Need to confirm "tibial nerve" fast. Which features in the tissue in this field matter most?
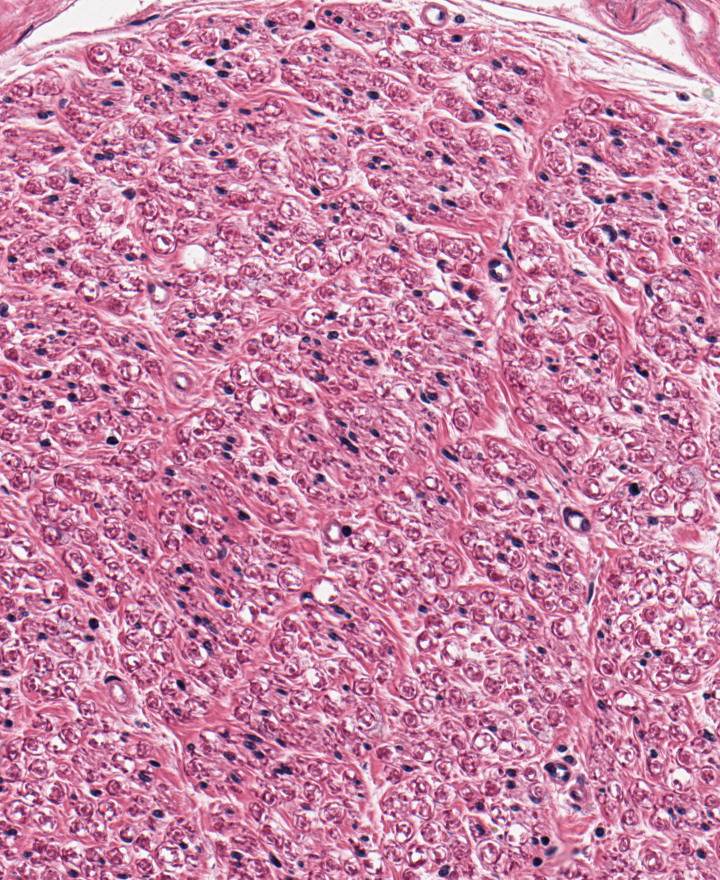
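Tibial nerve, profiles cut in cross section. Fits: closely packed round profiles fill almost the whole field, most with a small pink central core inside a pale ring, the look of myelinated axons cut across.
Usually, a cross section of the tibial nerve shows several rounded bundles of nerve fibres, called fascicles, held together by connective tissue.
Here, thin strands of pink fibrous tissue divide the packed profiles into compartments. Fits less well: these compartments are irregular in outline rather than rounded. Also seen: small dark nuclei, elongated or crescent-shaped, scattered between the round profiles throughout.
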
